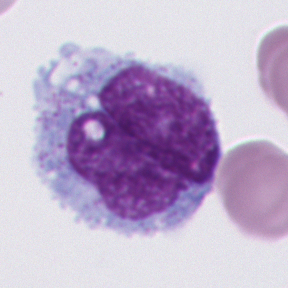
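Monocyte in a stained human peripheral blood smear. The outline is irregular and frayed rather than smooth. A deep cleft runs across the folded nucleus. The cytoplasm is pale grey-blue, with fine, dust-like pinkish-purple granules scattered through it.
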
